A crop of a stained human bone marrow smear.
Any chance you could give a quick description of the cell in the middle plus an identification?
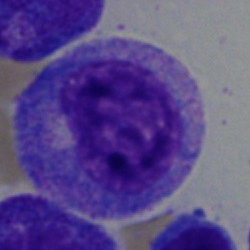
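The nucleus lies slightly to the right of the cell's centre. A moderate rim of cytoplasm encloses it on every side. That cytoplasm is blue, and to the left of the nucleus it contains a pale zone. This cell is a promyelocyte.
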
